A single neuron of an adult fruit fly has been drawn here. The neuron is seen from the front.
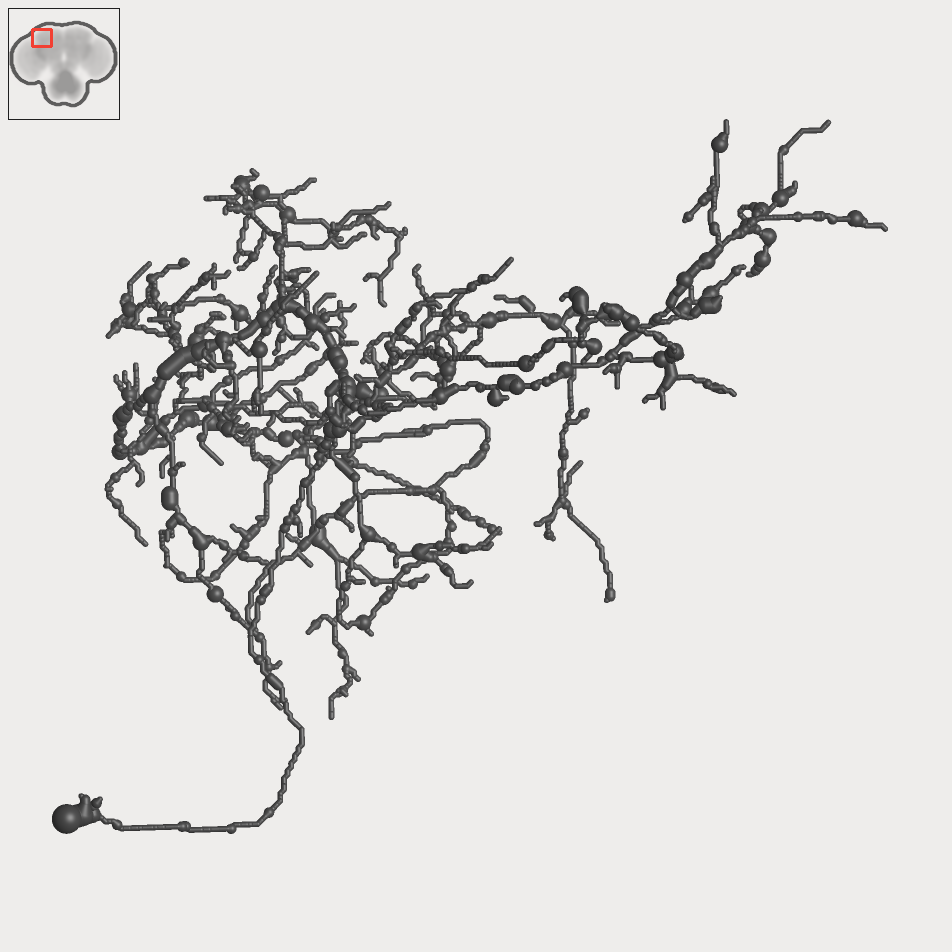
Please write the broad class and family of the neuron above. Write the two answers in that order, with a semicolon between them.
central-brain intrinsic neuron; hemilineage LHa2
